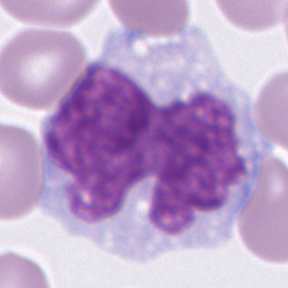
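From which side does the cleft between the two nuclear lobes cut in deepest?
The lower side.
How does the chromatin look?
Lacy and finely stranded, not packed into dense dark blocks.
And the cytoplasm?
Abundant and pale grey-blue, with several small clear vacuoles scattered through it.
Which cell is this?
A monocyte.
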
